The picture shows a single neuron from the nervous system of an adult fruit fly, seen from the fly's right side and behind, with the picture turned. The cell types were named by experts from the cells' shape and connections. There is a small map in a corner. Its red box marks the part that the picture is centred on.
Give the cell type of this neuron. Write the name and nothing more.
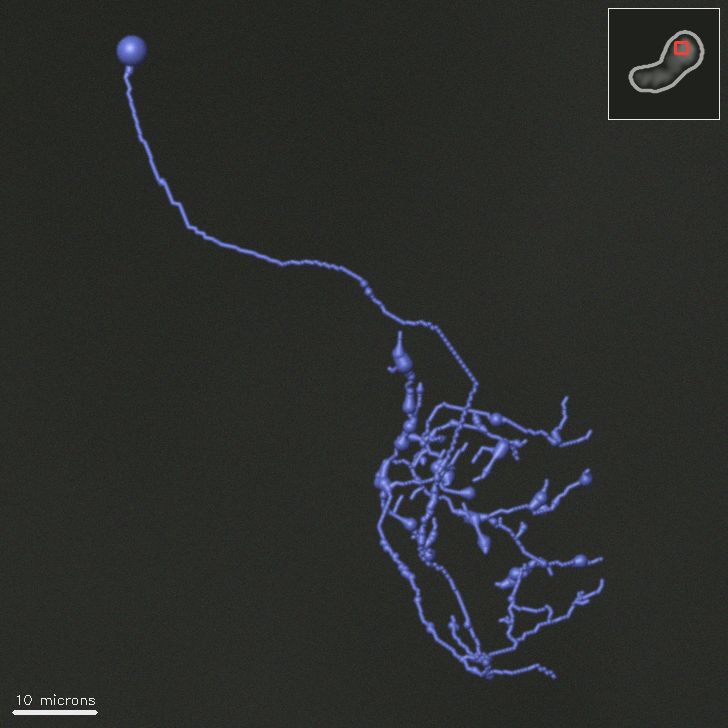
vDeltaH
